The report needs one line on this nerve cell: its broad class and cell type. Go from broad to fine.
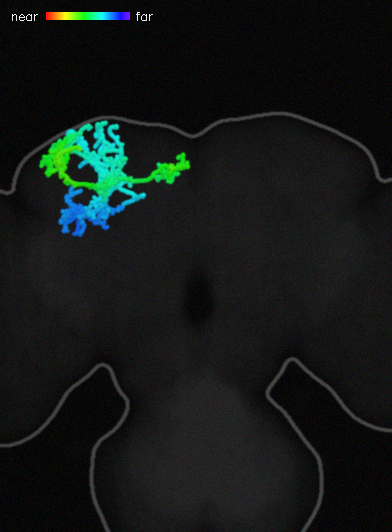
central-brain intrinsic neuron; SMP201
